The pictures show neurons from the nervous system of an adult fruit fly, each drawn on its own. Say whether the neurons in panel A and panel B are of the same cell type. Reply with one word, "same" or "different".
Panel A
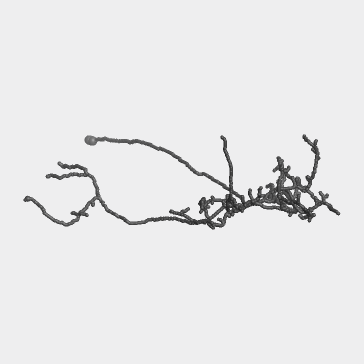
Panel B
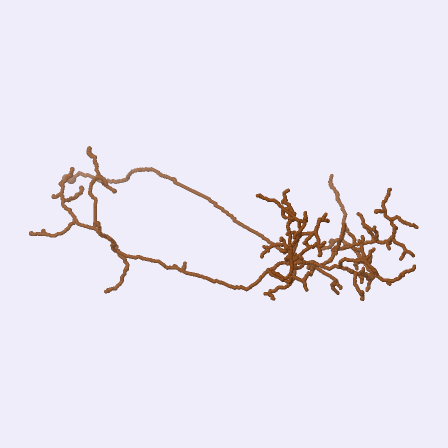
different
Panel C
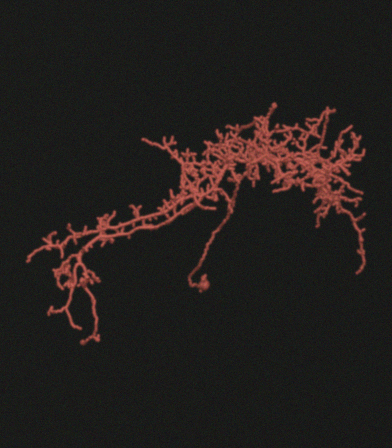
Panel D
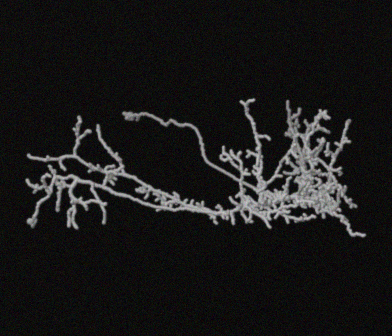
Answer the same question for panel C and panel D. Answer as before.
same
